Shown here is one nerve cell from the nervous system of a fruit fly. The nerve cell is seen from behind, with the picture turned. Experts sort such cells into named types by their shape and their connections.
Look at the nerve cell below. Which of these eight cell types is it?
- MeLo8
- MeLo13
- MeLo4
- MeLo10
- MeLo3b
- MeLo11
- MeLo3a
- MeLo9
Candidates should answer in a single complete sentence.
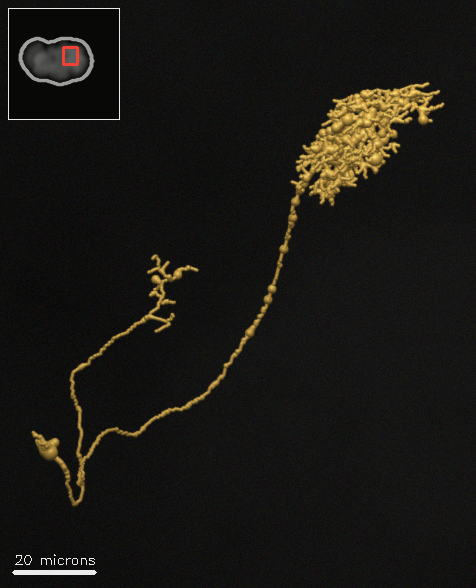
Typed by cell type, the neuron is MeLo9.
